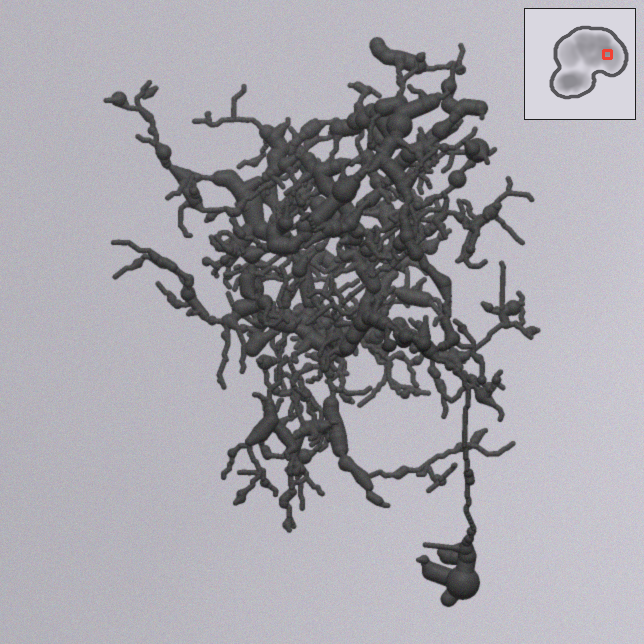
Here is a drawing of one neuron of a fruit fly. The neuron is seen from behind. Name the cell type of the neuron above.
AVLP341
